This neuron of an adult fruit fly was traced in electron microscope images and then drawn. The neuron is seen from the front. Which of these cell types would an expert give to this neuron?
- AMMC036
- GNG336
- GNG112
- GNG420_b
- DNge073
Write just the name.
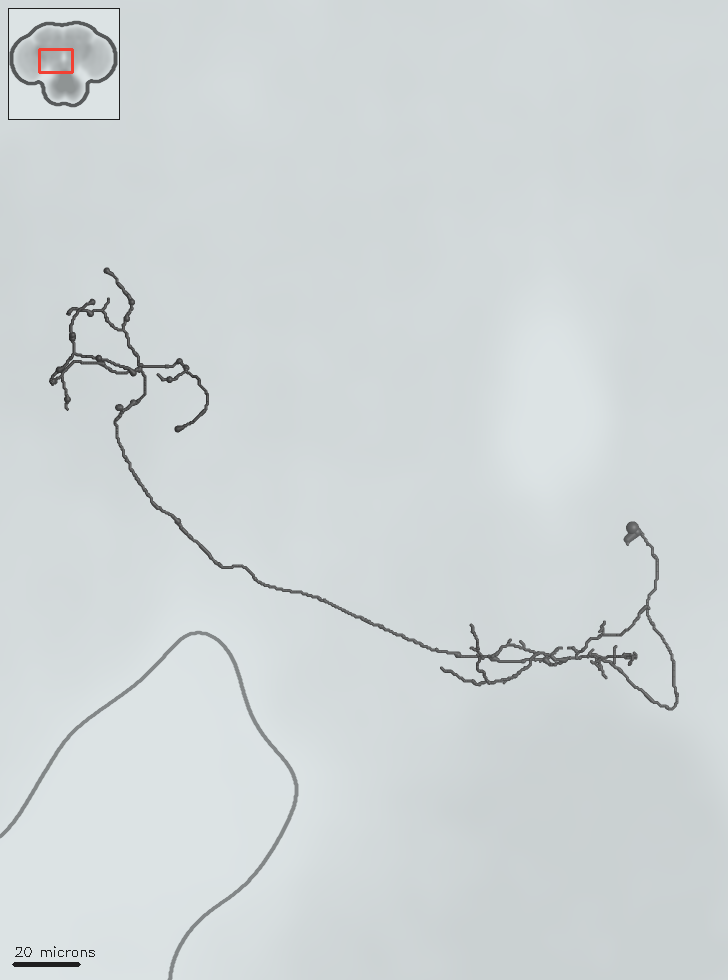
GNG420_b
